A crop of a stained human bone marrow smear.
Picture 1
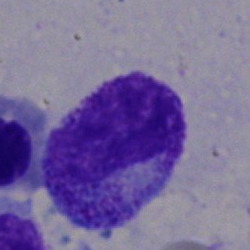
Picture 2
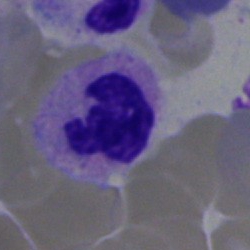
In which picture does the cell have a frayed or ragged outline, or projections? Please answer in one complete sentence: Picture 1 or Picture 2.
It is in Picture 1 that the cell has a rough outline.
